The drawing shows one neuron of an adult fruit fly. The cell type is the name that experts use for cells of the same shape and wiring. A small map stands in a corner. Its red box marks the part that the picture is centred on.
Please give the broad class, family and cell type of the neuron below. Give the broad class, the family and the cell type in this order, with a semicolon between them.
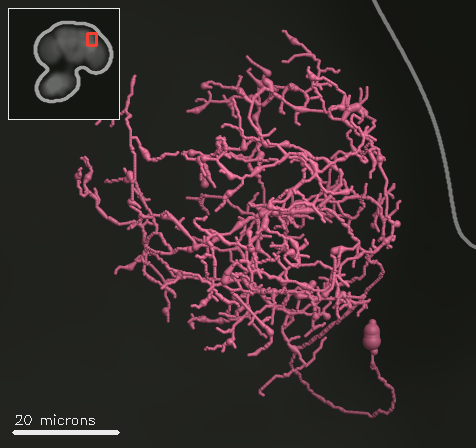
central-brain intrinsic neuron; hemilineage LHl4_dorsal; LHAV4g13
